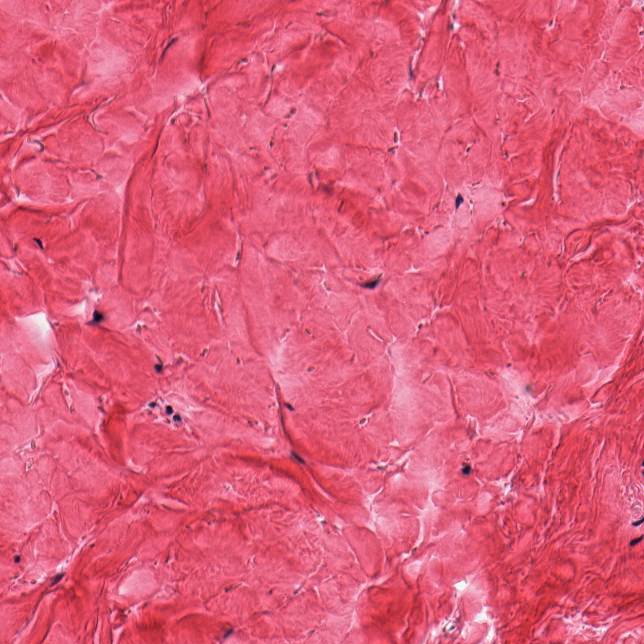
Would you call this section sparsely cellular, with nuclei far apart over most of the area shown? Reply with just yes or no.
Yes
